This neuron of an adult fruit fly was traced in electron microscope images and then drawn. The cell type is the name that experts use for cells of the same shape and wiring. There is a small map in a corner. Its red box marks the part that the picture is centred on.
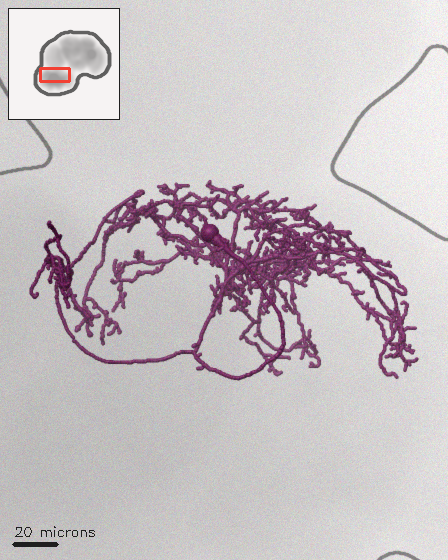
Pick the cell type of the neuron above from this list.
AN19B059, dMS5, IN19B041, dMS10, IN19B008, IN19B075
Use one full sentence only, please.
The type assigned to this neuron is dMS5.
